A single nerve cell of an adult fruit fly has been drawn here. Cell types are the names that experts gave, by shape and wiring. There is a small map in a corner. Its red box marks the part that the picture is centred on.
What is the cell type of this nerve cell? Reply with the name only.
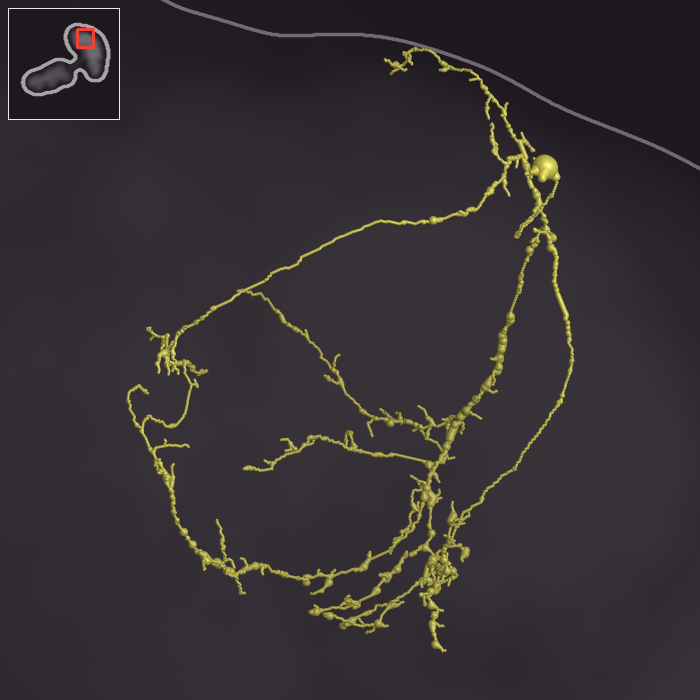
CL089_a1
